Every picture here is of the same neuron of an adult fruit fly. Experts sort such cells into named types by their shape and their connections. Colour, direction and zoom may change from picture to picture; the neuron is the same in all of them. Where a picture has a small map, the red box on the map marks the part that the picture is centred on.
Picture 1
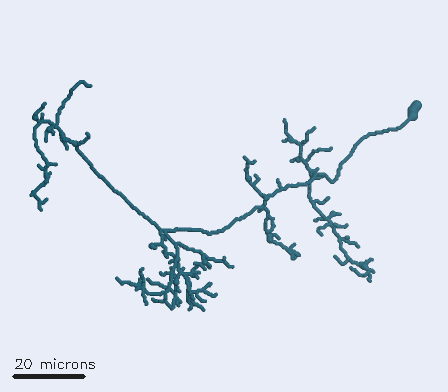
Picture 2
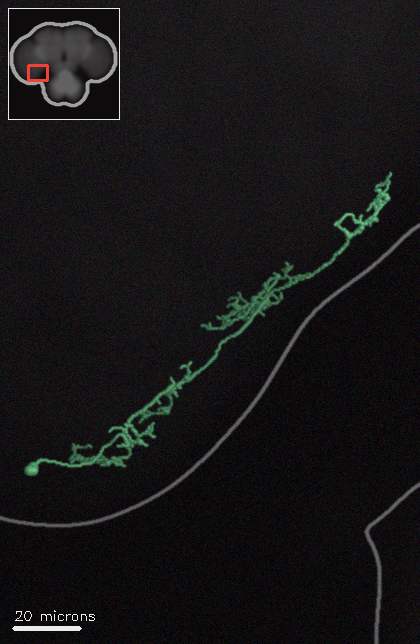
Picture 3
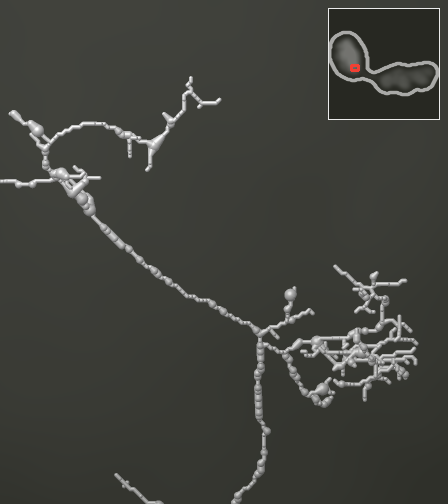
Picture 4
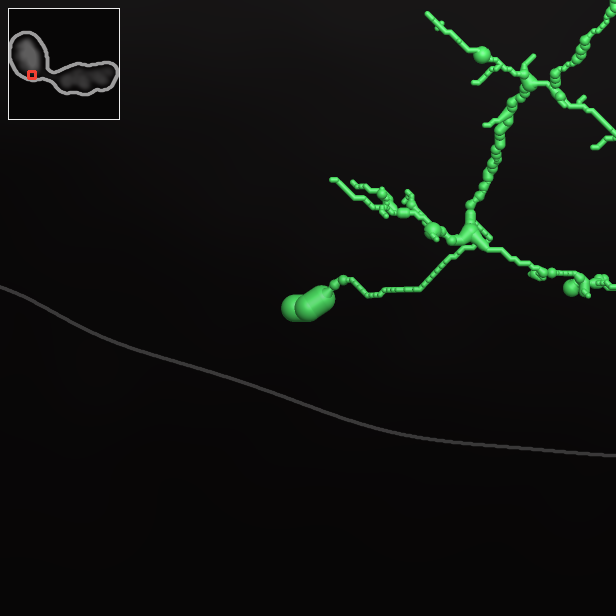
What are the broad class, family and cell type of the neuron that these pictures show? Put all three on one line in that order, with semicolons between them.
optic-lobe intrinsic neuron; TmY; TmY4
